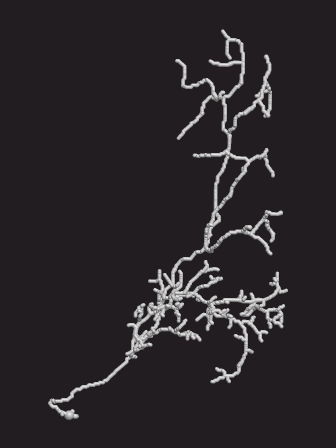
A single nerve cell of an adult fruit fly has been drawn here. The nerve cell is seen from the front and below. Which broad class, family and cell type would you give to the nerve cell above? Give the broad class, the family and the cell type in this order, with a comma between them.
optic-lobe intrinsic neuron, LPi, LPi3b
